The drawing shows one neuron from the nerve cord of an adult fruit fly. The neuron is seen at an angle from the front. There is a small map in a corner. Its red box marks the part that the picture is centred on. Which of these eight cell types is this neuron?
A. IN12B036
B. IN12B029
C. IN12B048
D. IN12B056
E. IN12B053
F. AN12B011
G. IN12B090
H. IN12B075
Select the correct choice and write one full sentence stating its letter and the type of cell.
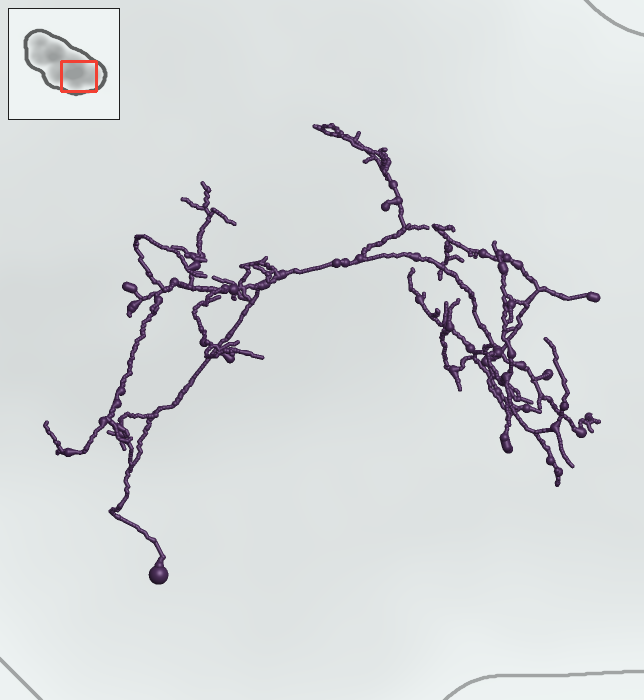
Identified by cell type, the neuron is IN12B090 from option G.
